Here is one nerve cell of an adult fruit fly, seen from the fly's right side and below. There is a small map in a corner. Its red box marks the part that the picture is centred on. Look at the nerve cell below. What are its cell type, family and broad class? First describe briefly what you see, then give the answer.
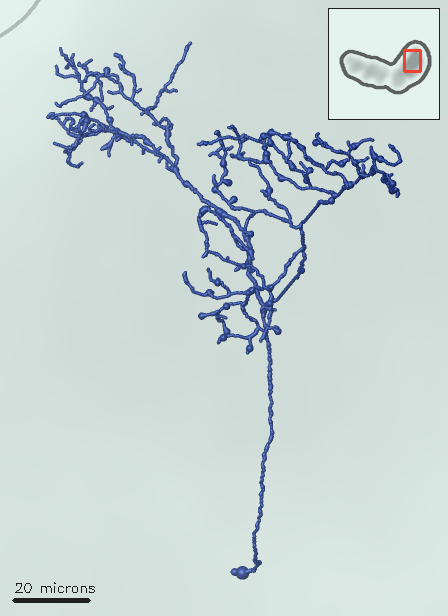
The cell body is at the bottom of the picture. By the scale bar it is about 140 microns tall in this view. Dozens of branch ends can be seen. Its cell type is FB8G. Its family is hemilineage AOTUv4_ventral. This is a central-brain intrinsic neuron.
